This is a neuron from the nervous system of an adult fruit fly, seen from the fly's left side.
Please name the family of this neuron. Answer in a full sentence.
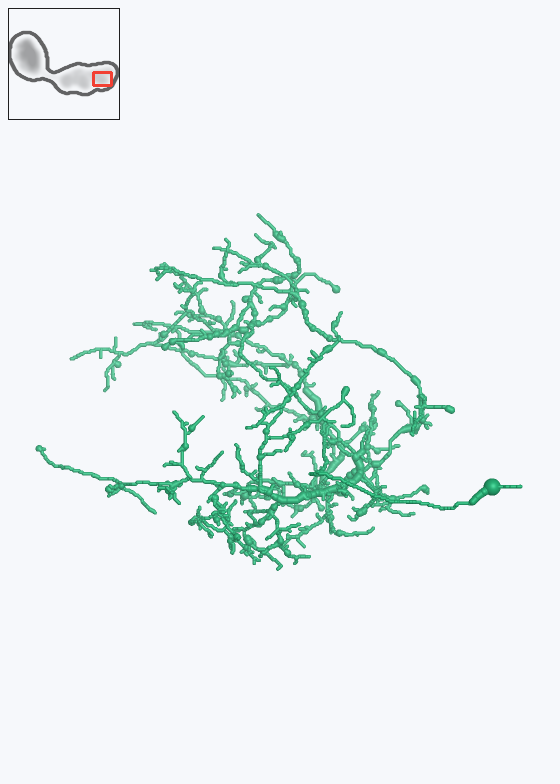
The family is hemilineage 04B.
